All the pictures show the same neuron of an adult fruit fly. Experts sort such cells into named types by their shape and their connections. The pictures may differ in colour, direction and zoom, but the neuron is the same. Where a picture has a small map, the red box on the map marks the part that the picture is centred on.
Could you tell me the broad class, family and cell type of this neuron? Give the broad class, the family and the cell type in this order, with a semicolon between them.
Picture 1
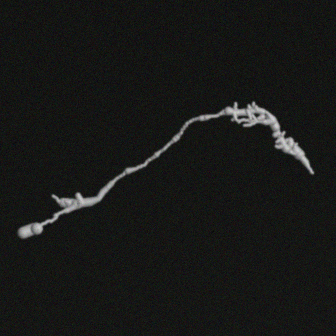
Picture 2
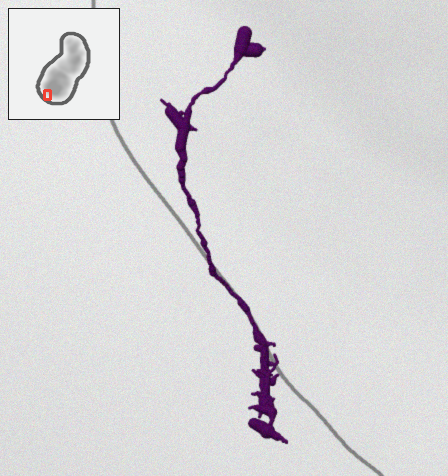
optic-lobe intrinsic neuron; L; L1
